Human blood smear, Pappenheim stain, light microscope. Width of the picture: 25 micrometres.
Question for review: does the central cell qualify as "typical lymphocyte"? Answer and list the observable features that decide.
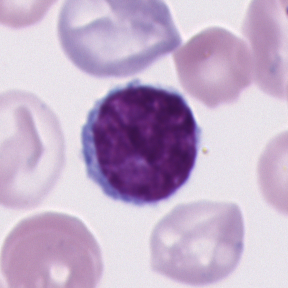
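The cell is about 11 micrometres across, and its round nucleus, about 10 micrometres across, fills about 80% of its area. The rim of cytoplasm is wider on the left than on the right and shows no granules. The chromatin is dark purple and gathered into coarse clumps. Along the left side the edge is finely ragged.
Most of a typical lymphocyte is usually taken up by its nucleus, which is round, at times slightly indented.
The large, round nucleus speaks for typical lymphocyte.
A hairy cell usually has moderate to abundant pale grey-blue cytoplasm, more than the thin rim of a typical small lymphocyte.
The small share of cytoplasm speaks against hairy cell.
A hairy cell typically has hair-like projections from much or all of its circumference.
Here the ragged edge is confined to the left side, so it does not match that pattern. The name typical lymphocyte fits this cell, and hairy cell does not.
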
